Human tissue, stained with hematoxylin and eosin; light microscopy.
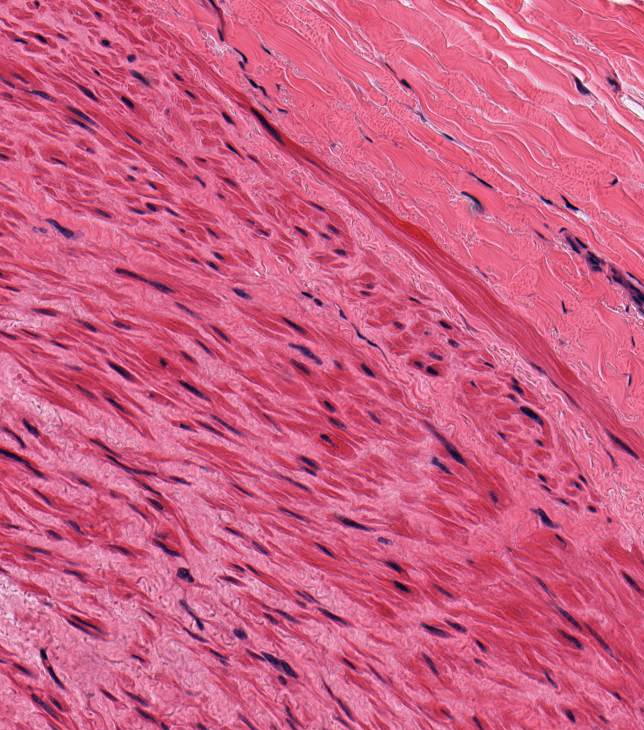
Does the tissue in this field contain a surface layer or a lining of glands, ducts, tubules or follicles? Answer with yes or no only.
No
